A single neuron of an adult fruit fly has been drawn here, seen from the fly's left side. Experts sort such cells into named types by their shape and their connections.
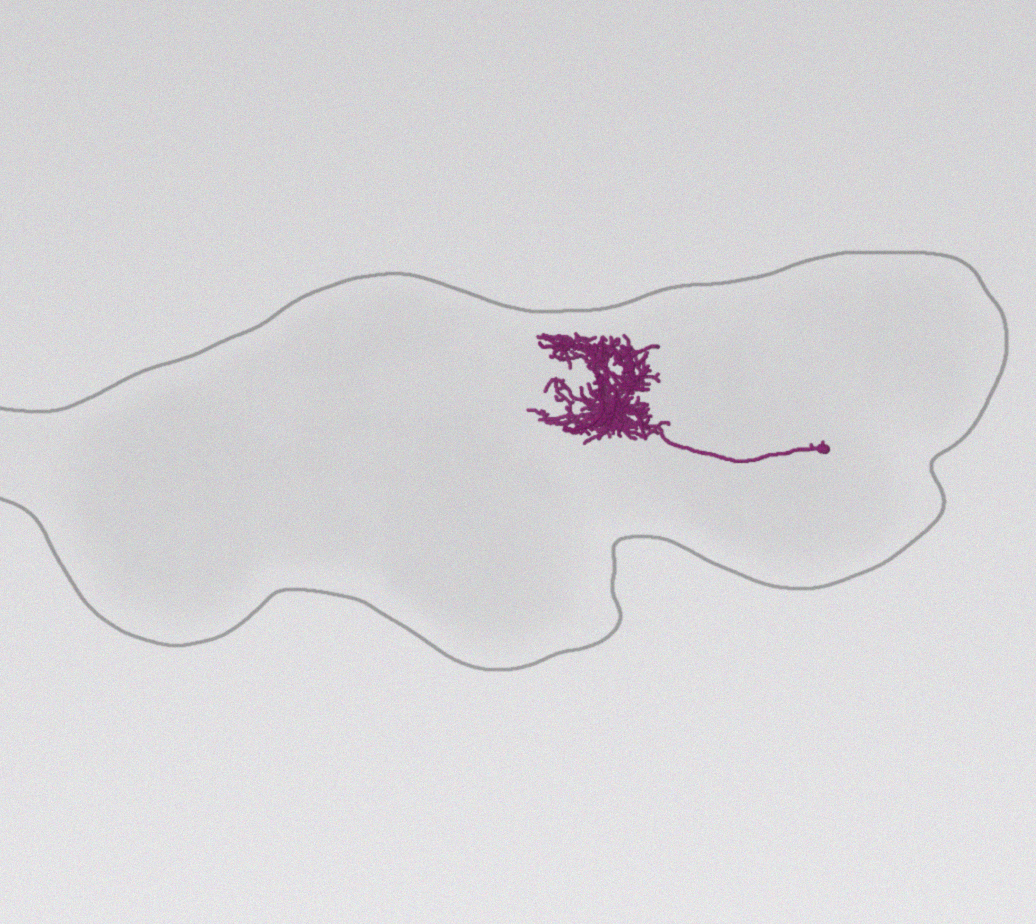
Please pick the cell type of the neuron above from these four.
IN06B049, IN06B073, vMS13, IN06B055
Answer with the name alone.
IN06B049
